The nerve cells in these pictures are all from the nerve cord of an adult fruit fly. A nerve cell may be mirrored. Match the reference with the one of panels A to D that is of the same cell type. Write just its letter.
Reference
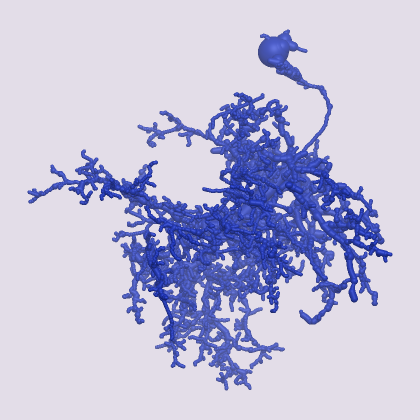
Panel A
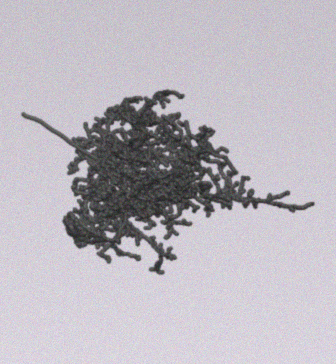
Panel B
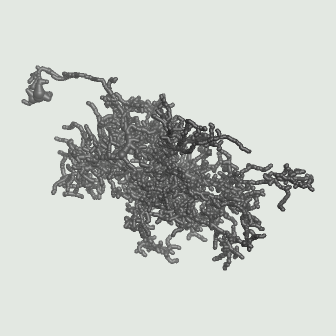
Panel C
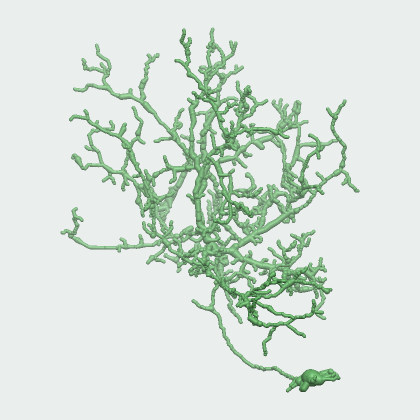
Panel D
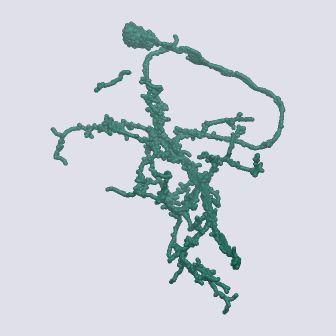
B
